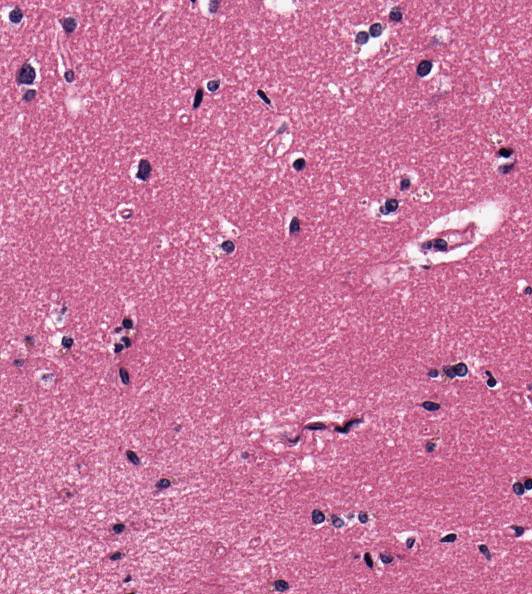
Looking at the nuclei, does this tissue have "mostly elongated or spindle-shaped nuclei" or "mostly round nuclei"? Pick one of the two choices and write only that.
Mostly round nuclei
